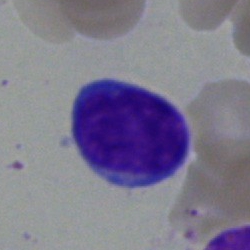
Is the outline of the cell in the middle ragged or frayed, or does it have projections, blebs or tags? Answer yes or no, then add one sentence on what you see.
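No. The cell has a smooth, oval outline.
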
